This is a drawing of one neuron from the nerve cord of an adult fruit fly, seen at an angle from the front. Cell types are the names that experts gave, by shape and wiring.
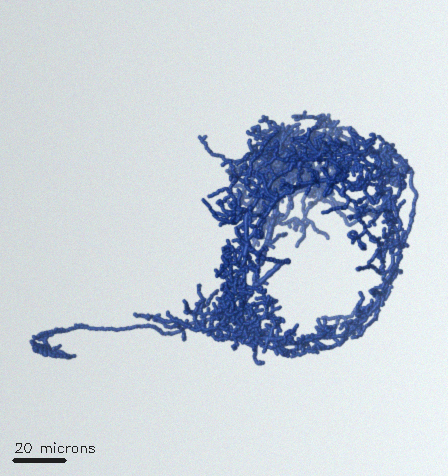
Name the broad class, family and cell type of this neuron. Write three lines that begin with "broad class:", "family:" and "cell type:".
broad class: nerve-cord intrinsic neuron
family: hemilineage 13B
cell type: IN13B001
